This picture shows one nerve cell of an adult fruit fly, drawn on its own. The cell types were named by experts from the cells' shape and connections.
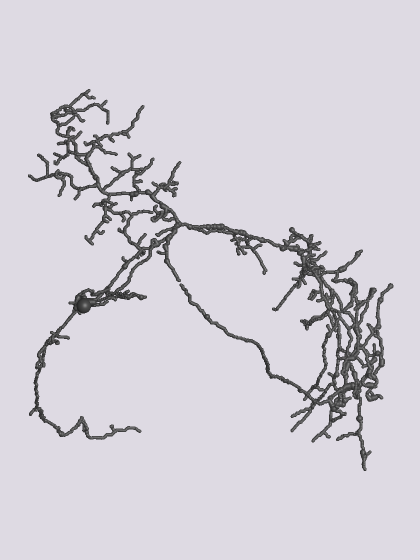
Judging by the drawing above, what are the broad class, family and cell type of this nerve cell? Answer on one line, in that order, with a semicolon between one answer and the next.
central-brain intrinsic neuron; hemilineage SLPa&l1_anterior; CL089_b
